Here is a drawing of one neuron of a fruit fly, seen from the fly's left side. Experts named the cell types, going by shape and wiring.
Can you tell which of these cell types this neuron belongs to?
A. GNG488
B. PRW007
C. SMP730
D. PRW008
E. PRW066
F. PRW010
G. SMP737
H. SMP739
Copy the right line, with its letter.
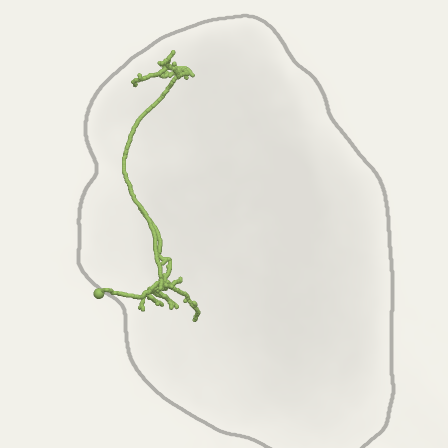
B. PRW007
